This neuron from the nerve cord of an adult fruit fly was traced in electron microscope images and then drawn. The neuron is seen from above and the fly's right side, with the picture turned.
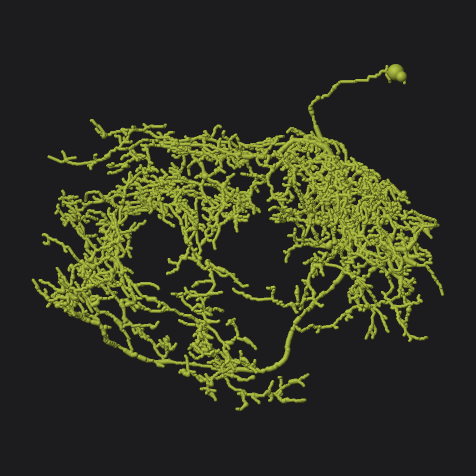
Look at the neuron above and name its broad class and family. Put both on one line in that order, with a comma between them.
nerve-cord intrinsic neuron, hemilineage 13B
